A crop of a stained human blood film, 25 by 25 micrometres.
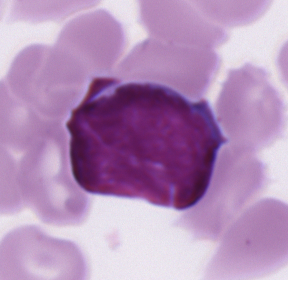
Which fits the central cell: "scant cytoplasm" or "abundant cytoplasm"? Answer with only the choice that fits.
Scant cytoplasm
